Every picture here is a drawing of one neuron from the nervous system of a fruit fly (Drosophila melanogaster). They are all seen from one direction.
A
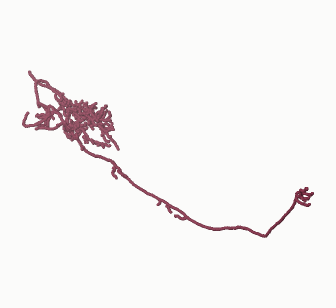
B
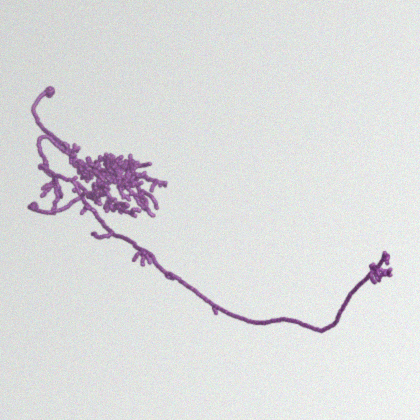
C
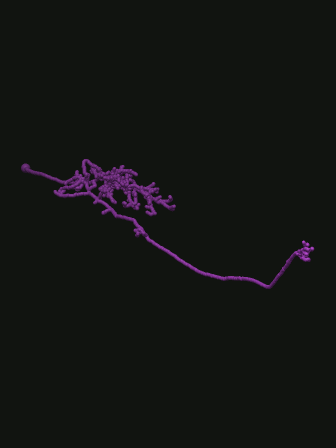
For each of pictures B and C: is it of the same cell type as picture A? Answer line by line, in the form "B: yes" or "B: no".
B: yes
C: yes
